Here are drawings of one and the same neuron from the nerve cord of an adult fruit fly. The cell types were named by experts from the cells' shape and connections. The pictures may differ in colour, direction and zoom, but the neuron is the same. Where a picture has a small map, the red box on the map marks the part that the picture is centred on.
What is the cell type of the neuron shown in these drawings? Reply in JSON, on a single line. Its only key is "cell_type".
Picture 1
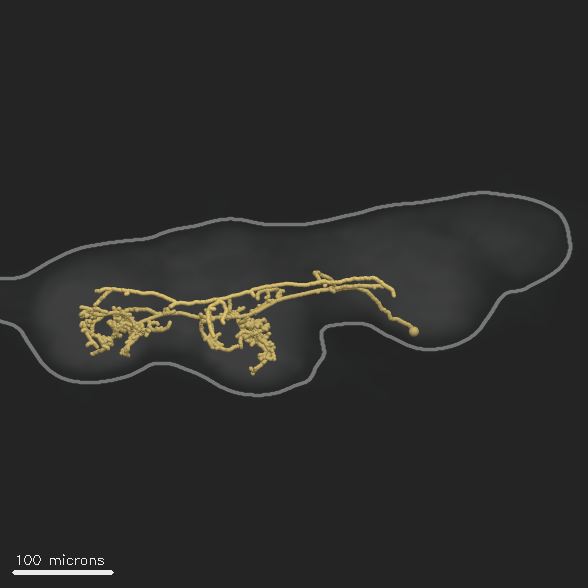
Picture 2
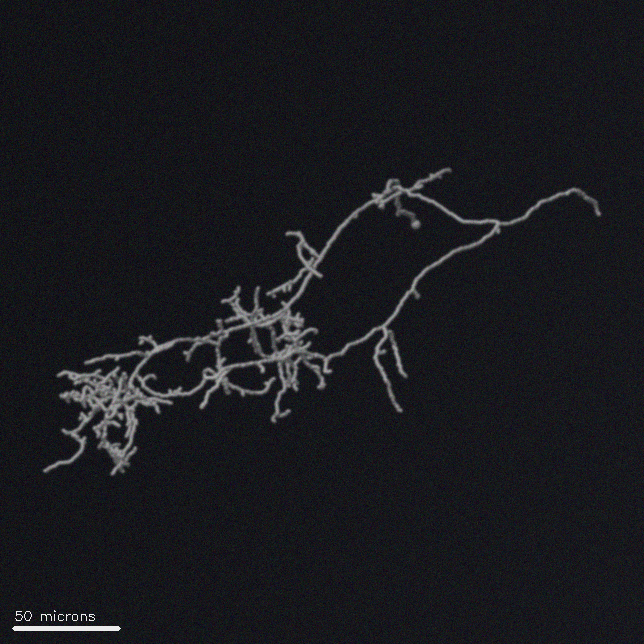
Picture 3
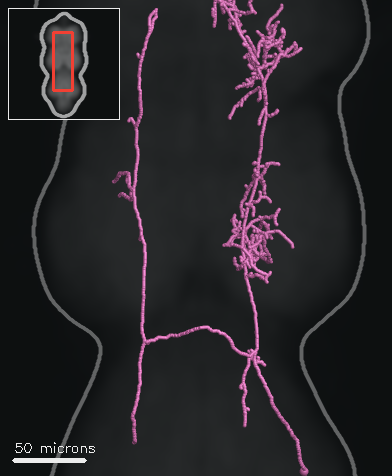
{"cell_type": "IN08B055"}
